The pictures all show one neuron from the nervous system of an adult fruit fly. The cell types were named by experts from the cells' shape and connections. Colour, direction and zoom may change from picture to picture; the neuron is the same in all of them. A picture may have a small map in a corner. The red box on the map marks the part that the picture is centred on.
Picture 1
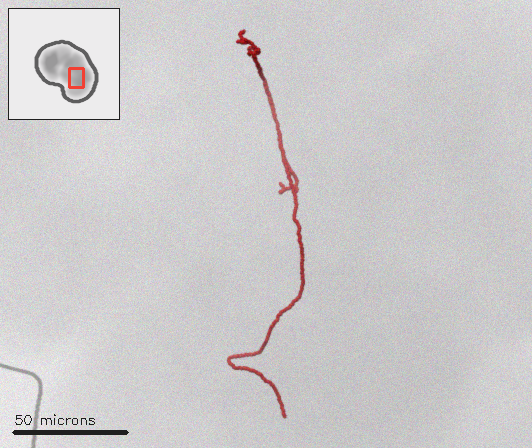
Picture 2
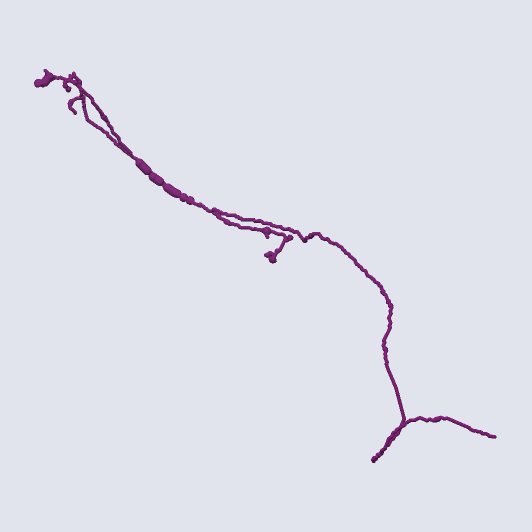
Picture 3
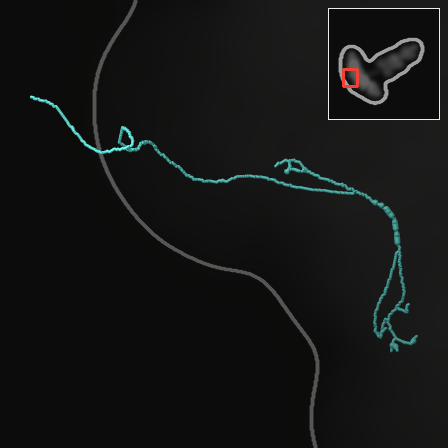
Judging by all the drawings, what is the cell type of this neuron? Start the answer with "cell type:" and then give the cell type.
cell type: ORN_DM3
